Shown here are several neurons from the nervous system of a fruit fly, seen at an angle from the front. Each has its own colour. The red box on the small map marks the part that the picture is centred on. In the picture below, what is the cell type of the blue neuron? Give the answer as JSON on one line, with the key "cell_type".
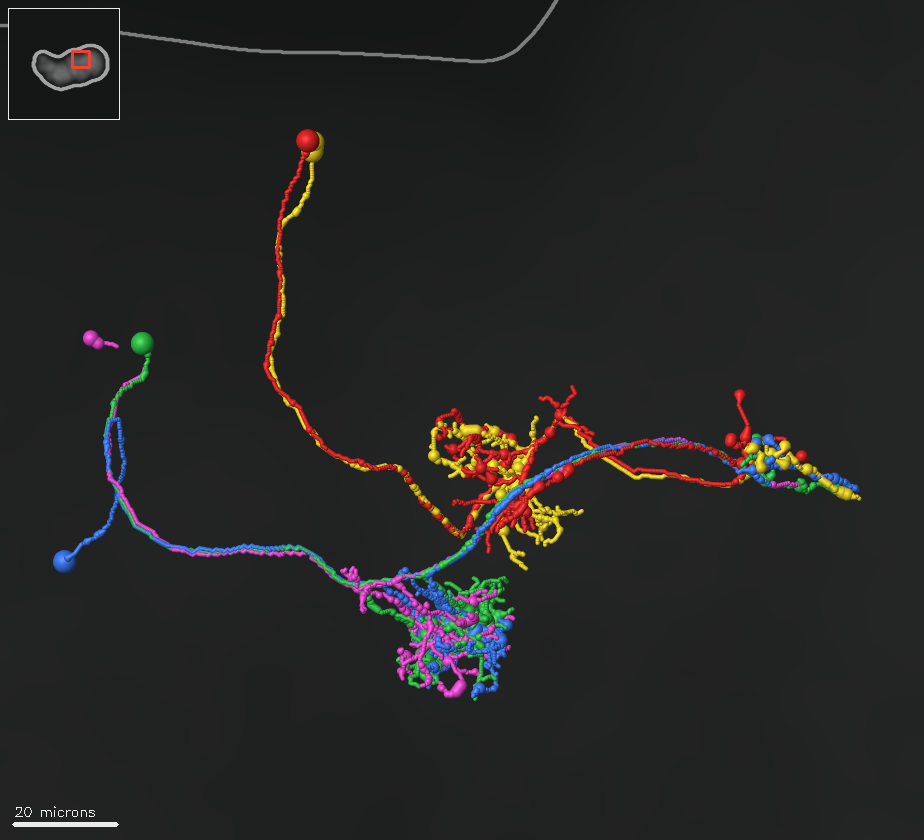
{"cell_type": "FC1D"}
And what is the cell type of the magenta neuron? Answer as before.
{"cell_type": "FC1B"}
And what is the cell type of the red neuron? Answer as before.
{"cell_type": "FC1C_a"}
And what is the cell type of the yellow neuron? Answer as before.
{"cell_type": "FC1E"}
